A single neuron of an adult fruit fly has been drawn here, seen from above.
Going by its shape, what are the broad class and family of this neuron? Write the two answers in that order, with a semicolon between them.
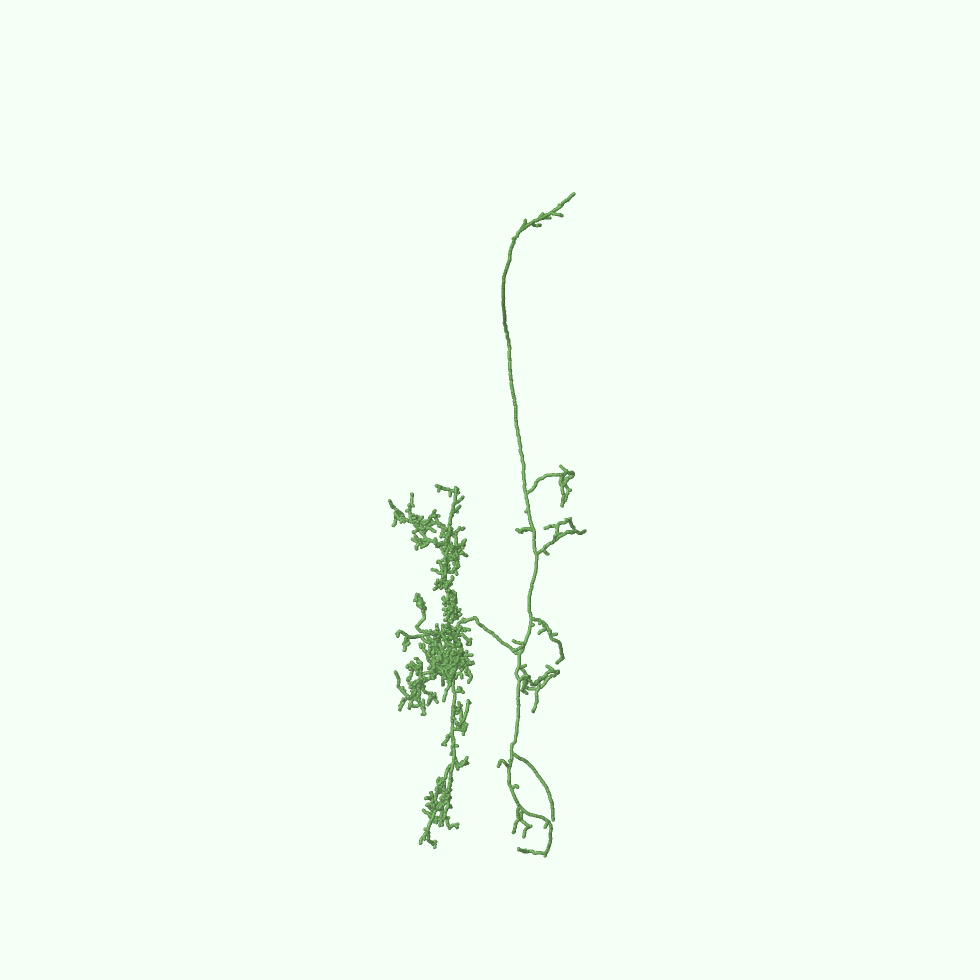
ascending neuron; hemilineage 07B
